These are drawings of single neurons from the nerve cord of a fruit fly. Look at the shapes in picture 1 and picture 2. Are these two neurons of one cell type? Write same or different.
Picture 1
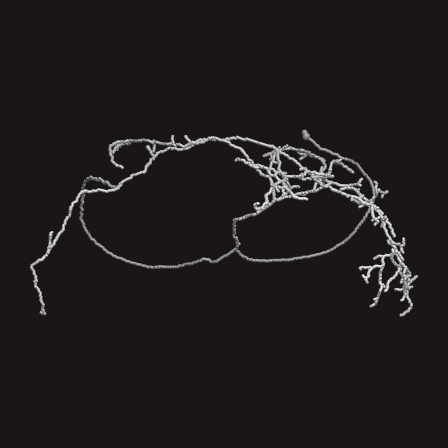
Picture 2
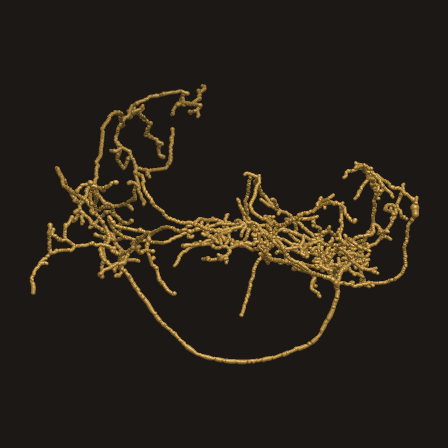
different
